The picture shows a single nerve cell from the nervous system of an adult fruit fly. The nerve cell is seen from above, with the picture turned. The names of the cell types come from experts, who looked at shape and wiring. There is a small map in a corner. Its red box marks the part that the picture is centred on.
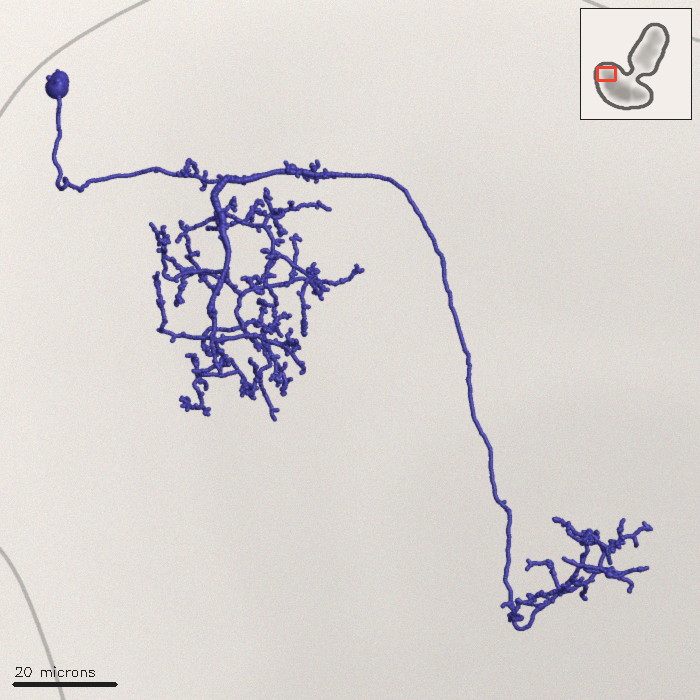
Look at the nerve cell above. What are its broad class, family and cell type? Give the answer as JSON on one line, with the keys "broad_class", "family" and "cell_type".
{"broad_class": "optic-lobe intrinsic neuron", "family": "Tm", "cell_type": "Tm26"}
